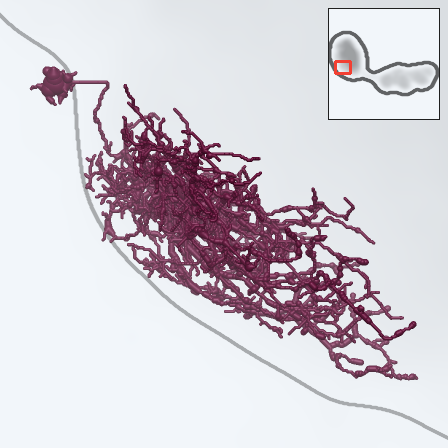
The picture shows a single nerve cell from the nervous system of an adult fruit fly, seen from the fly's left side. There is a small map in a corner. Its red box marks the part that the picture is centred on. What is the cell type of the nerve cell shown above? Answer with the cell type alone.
GNG014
